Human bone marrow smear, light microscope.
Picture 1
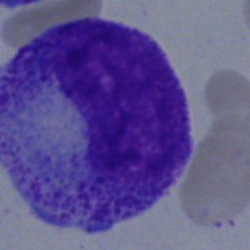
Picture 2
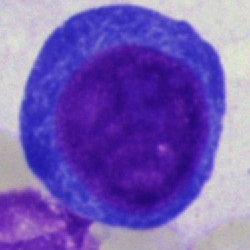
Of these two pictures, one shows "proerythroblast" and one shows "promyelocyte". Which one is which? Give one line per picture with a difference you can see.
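Picture 1: promyelocyte. Many purple granules are scattered through the cytoplasm.
Picture 2: proerythroblast. No granules are visible in the cytoplasm.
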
